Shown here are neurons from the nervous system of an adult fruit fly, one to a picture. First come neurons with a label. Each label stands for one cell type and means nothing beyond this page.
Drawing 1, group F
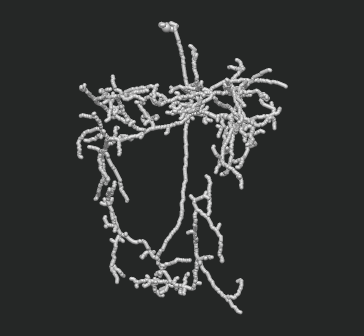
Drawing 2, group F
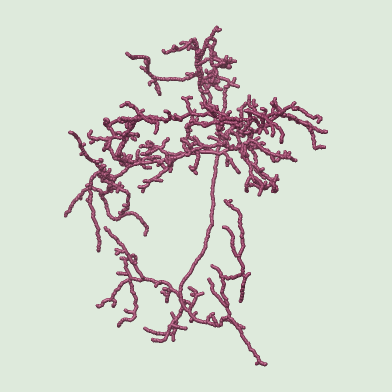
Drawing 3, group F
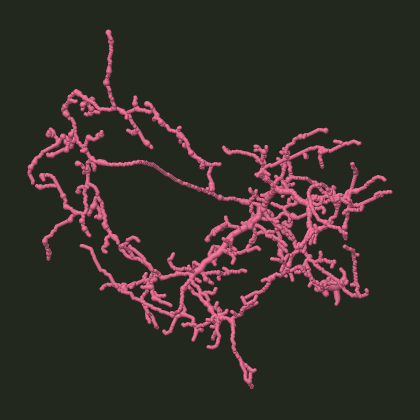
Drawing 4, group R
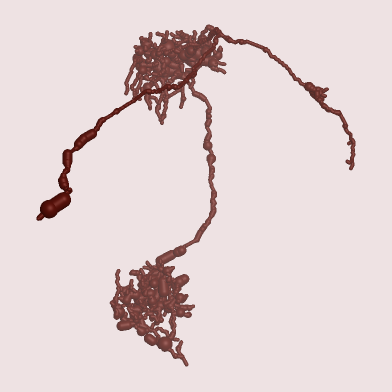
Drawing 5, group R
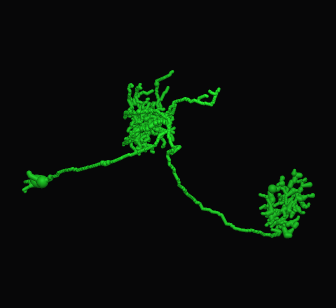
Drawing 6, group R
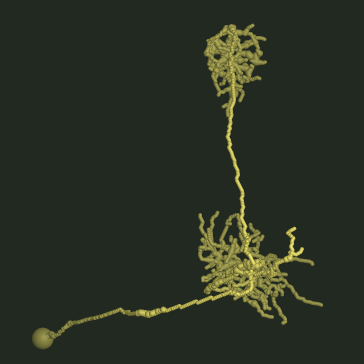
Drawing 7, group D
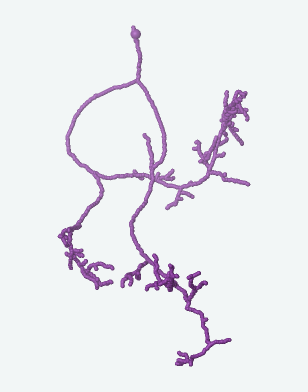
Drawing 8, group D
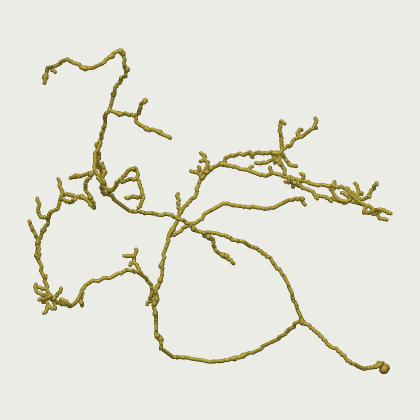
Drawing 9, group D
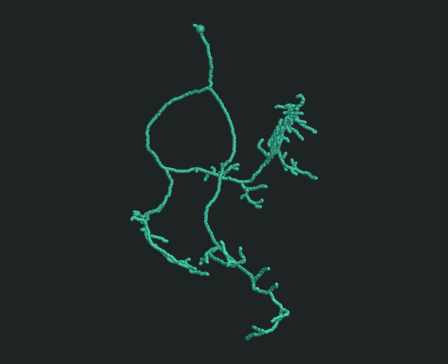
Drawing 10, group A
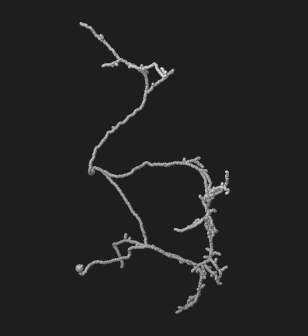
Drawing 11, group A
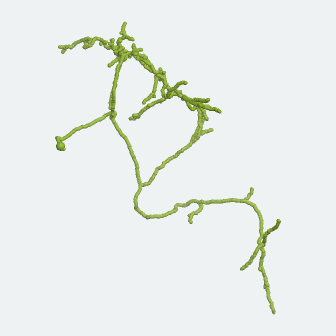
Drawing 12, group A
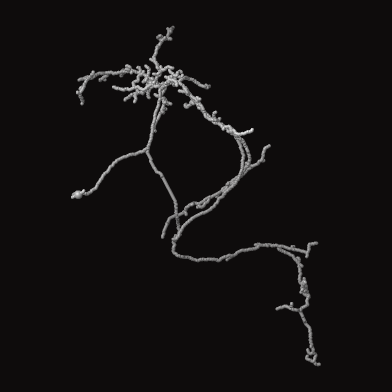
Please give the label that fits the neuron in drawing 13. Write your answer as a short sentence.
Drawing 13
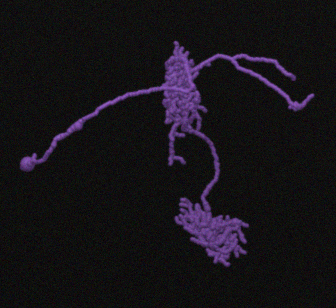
It belongs to group R.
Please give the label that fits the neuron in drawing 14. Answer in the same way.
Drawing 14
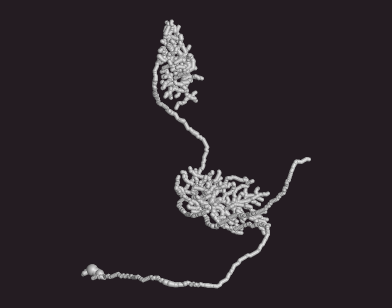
It belongs to group R.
